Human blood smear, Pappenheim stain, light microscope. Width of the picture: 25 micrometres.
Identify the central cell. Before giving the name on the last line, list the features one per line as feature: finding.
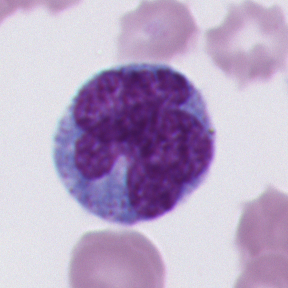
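Outline: round and smooth, the first thing to notice.
Size: about 14 micrometres across.
Nucleus: fills about 70% of the cell's area.
Cytoplasm: pale greyish blue.
Rim: widest at the lower left, so look there.
Granules: fine, faint and purplish; take your time to find them.
Name: monocyte.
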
